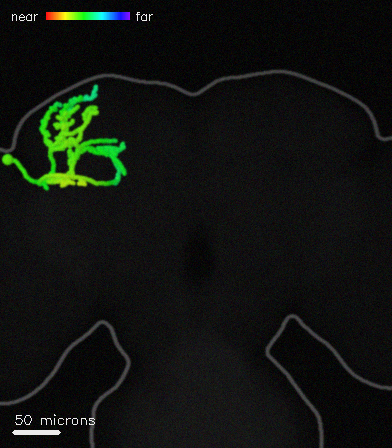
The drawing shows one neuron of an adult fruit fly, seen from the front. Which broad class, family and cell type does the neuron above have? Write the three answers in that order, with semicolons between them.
central-brain intrinsic neuron; hemilineage SLPav1_medial; SLP229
